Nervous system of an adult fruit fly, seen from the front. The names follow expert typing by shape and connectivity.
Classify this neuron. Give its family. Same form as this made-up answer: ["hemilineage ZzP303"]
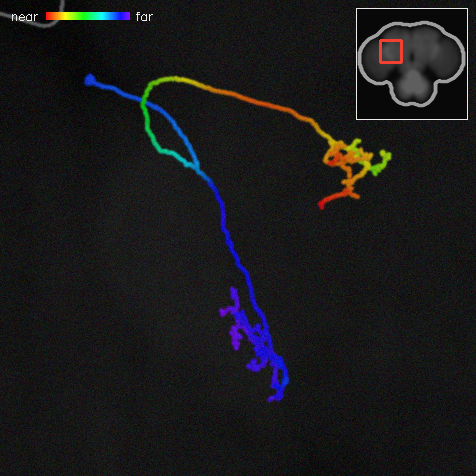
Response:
["LoVP"]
